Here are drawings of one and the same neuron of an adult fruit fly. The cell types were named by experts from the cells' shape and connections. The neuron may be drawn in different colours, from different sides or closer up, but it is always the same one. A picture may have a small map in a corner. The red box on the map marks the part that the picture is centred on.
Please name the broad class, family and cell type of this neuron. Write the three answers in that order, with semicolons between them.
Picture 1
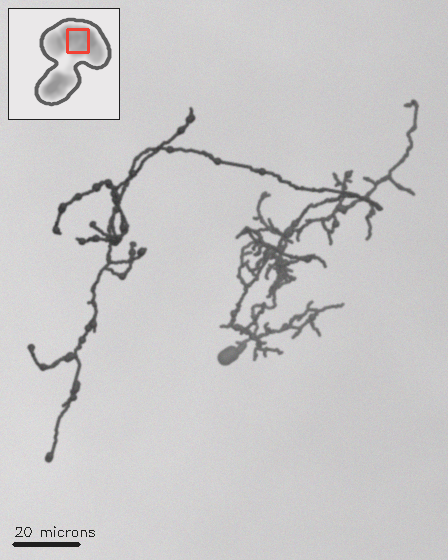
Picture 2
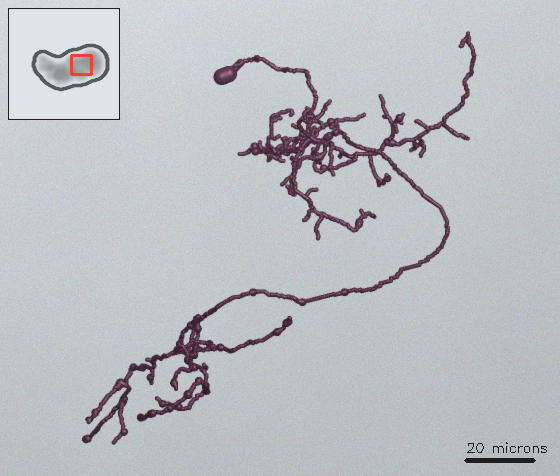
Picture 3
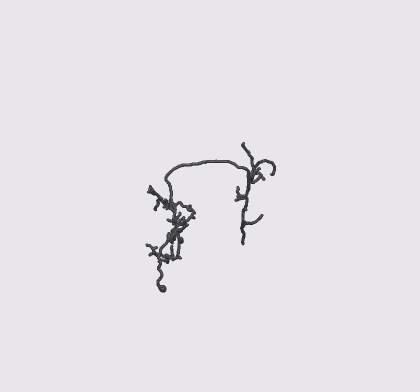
central-brain intrinsic neuron; hemilineage DM5_central; CB1550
